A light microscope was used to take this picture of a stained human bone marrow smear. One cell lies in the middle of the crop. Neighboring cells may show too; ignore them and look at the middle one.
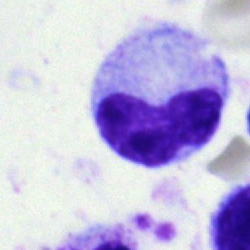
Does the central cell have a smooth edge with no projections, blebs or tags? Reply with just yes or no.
Yes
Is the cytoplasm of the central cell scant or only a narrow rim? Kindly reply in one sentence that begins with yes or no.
No, the nucleus does not fill most of the cell; the cytoplasm is plentiful.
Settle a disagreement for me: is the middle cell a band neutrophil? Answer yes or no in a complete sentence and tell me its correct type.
Yes, the cell at the heart of the crop is a band neutrophil.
